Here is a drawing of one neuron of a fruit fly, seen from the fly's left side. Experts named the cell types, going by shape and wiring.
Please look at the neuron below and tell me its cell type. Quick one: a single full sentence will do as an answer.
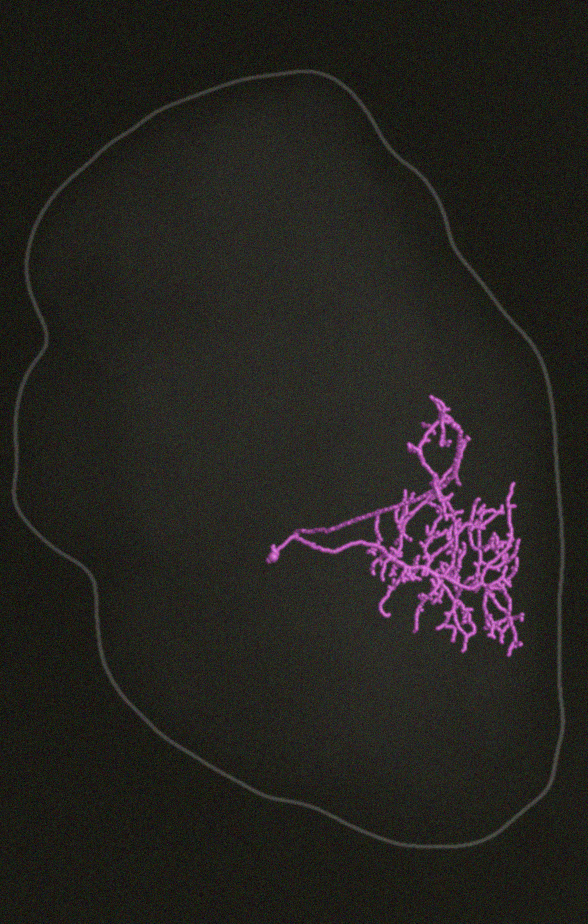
The neuron has MeVP9 as its cell type.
